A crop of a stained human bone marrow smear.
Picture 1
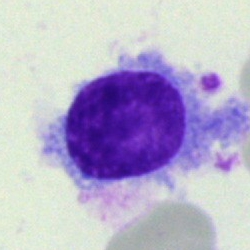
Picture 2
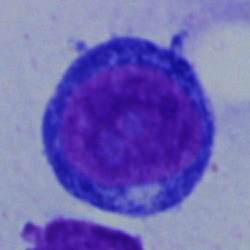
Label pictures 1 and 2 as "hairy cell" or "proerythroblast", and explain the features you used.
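Quick answer: hairy cell in picture 1, proerythroblast in picture 2. Start with colour: the hairy cell's cytoplasm is pale blue, the proerythroblast's deep blue.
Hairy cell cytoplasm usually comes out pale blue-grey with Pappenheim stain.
Then the edges: ragged and wispy-frayed on the hairy cell, round on the proerythroblast apart from small knob-like blebs along its top edge. The cytoplasm is laid out differently too; in the hairy cell it's widest to the right of the nucleus, whereas in the proerythroblast it rings the whole nucleus and is widest below it. The proerythroblast's chromatin is purple and evenly stippled rather than clumped, and there are no granules in its cytoplasm. Also in picture 1: a small round dark purple body at the cytoplasm's upper right edge, and a pale grey cell with no nucleus at the bottom edge.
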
